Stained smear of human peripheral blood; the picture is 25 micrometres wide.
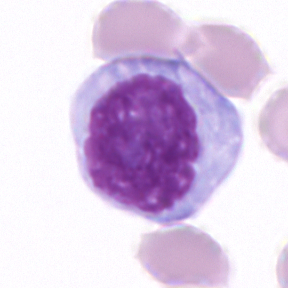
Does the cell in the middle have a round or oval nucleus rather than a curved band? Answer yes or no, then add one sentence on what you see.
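Yes. The nucleus is round without indentation or lobes.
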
